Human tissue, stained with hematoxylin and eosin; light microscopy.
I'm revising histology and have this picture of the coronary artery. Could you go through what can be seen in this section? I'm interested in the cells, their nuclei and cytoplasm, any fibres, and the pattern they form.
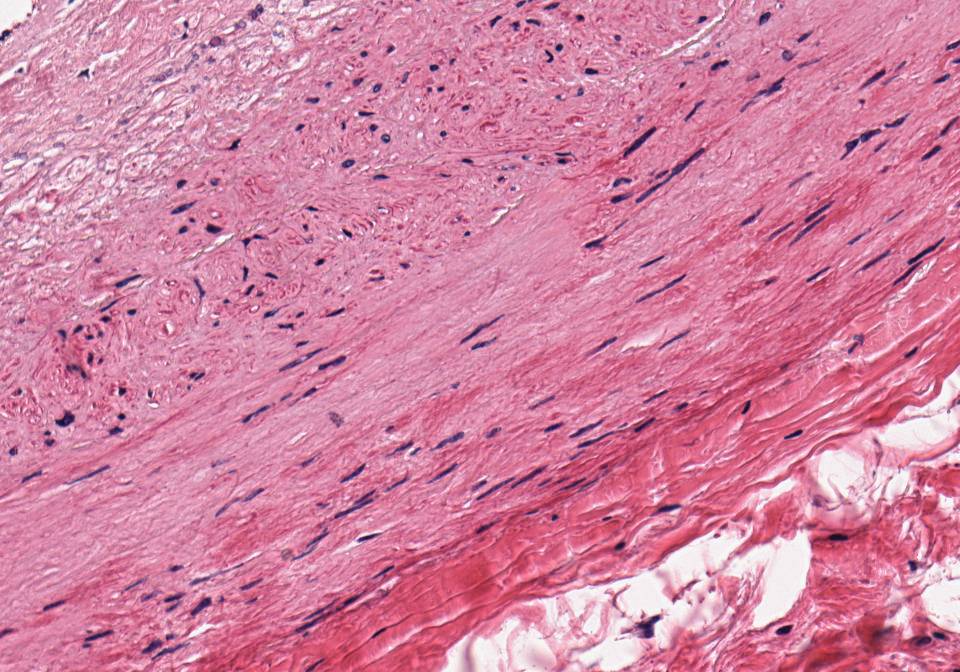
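Within the band of fibres, the nuclei are slender, elongated and dark, lying parallel to the run of the fibres. In the upper left, by contrast, the fibres are pale and haphazard, with small round to oval nuclei scattered among them. Epithelium is absent from the whole field. In the lower right corner, irregular white spaces lie among torn fragments of pink tissue.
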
